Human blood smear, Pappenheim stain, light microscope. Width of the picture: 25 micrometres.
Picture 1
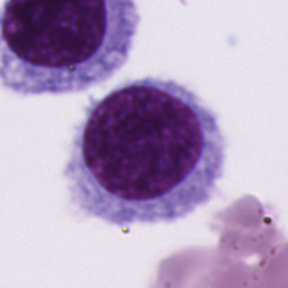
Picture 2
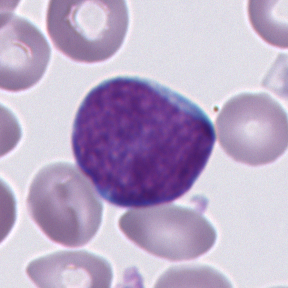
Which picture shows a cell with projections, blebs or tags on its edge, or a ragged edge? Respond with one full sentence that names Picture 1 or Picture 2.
It is in Picture 1 that the cell has a rough outline.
